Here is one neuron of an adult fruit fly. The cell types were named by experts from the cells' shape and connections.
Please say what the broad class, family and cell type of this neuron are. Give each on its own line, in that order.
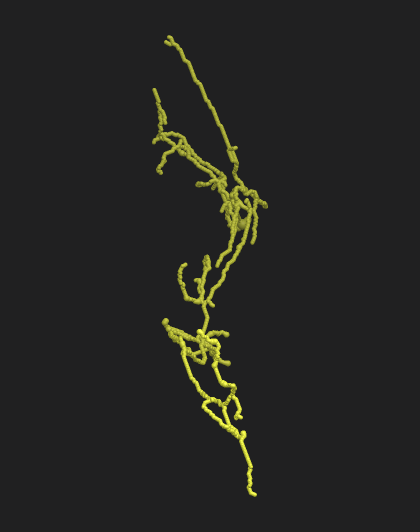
central-brain intrinsic neuron
hemilineage LHp2
CB4019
